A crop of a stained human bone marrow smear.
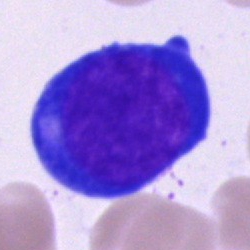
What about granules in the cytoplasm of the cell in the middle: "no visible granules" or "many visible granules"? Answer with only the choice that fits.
No visible granules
